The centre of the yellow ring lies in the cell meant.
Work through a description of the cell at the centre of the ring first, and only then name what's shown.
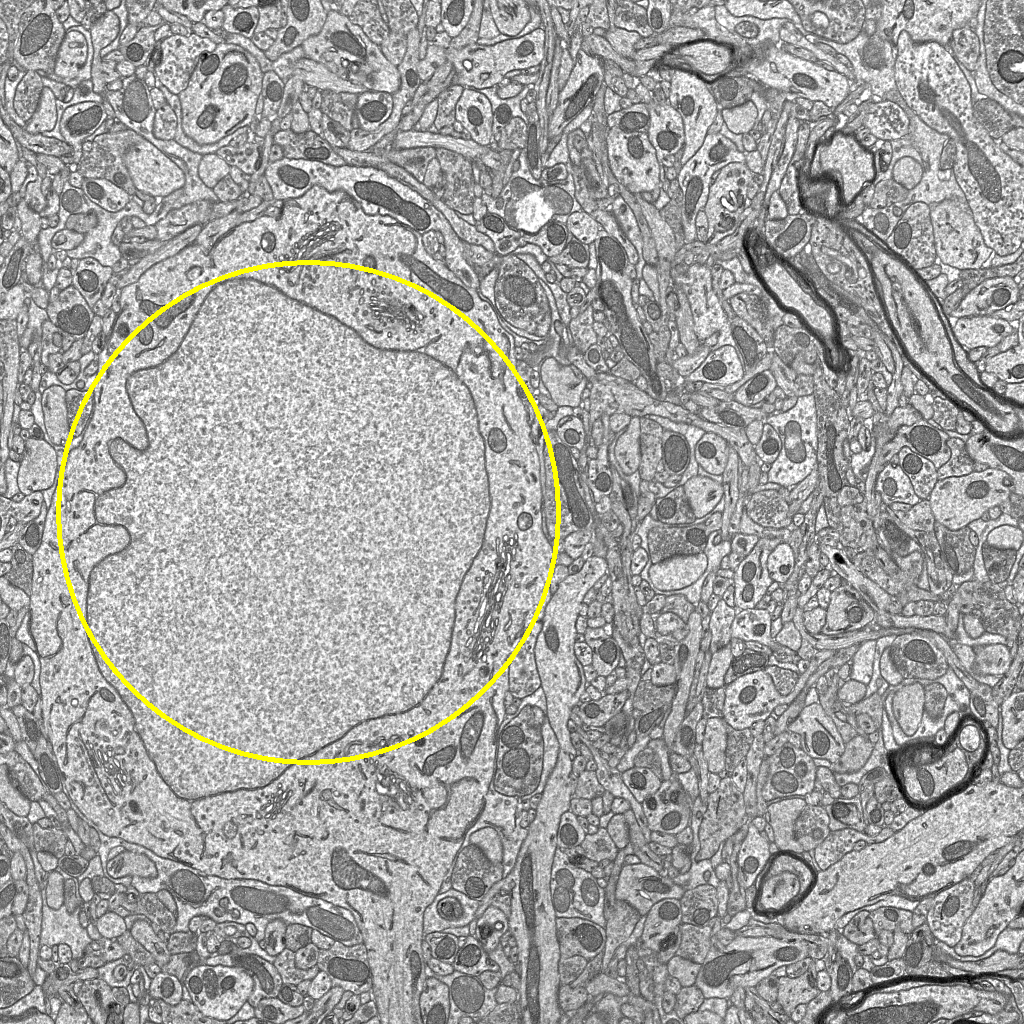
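A large, rounded nucleus fills most of the ring, so begin there. Trace its left side and you'll see the nuclear envelope thrown into deep, wavy infoldings. In the cytoplasm, look at the top and on the right of the nucleus for Golgi stacks. Only a few small mitochondria are scattered in the cytoplasm. The cell at the centre of the ring is an excitatory neuron.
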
